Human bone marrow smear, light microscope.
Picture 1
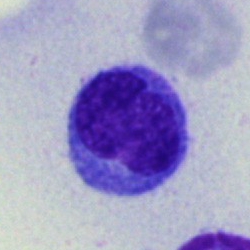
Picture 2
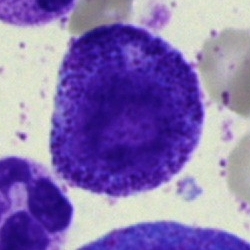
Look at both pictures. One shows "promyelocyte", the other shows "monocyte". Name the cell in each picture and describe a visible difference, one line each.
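In picture 1 we see a monocyte: No granules are visible in the cytoplasm.
In picture 2 we see a promyelocyte: The cell is crowded with coarse, dark purple granules.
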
